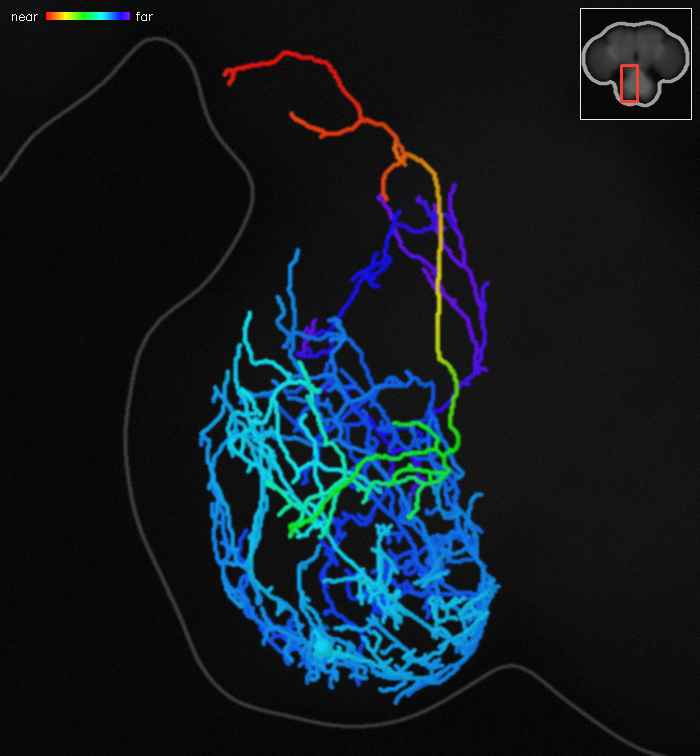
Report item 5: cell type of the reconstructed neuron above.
AN04B004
